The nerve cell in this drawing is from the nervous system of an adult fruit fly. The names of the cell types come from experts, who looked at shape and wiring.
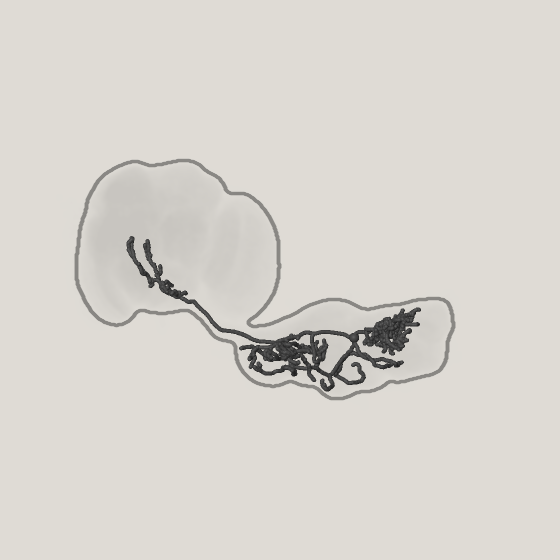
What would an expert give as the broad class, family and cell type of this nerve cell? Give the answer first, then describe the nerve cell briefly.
This is an ascending neuron. The family is hemilineage 05B. It is of cell type AN05B095. In this view it is wider than it is tall.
